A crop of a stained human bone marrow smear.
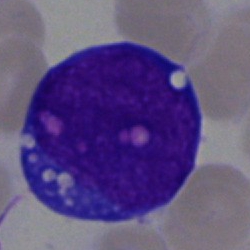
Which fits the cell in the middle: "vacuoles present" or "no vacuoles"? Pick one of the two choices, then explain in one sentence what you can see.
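Vacuoles present. Several small clear vacuoles lie in the cytoplasm at the lower left.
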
